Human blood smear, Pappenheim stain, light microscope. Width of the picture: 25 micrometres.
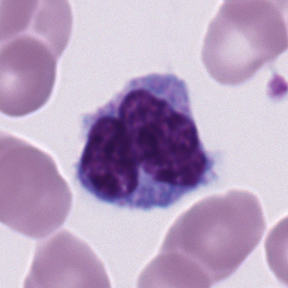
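Monocyte in a stained blood smear. Its outline is irregular and somewhat angular, the edge faintly ragged. The nucleus measures about 11 by 9 micrometres and fills about 70% of the cell's area; its dark purple chromatin is coarsely clumped, with small lighter patches between clumps. The pale greyish blue cytoplasm has only a faint, fine dusty texture and no coarse granules.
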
